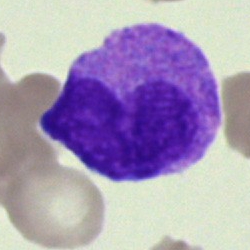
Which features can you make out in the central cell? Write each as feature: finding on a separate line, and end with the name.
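Nucleus: off-centre, in the lower half of the cell
Chromatin: dense, dark purple
Cytoplasm: pinkish-lilac
Granules: fine, pinkish-purple, filling the cytoplasm
Name: metamyelocyte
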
